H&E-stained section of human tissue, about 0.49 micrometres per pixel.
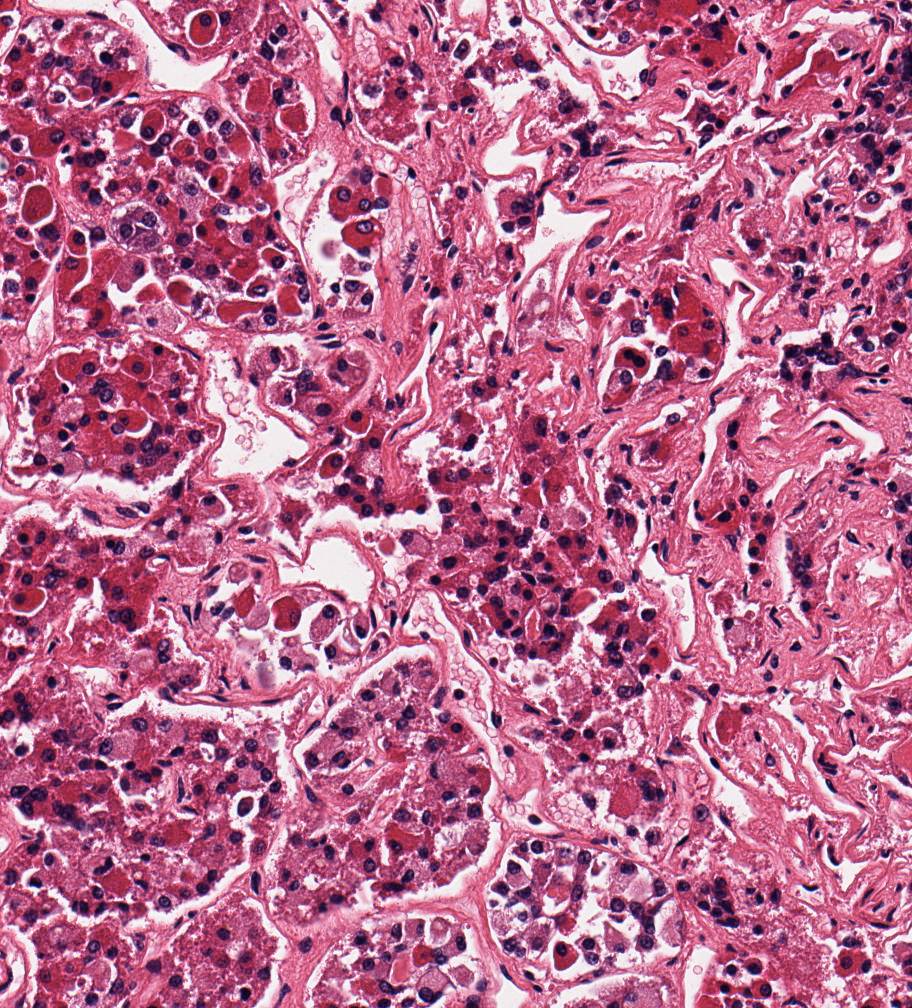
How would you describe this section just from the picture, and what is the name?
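Start on the left: cells gather in rounded nests divided by thin fibrous septa. Those cells are polygonal, with plenty of granular cytoplasm. Within the same nests, cells with intensely red cytoplasm mix among paler pink-grey ones. The right side is mostly loose, wavy pink collagenous stroma with scattered cells. This is pituitary.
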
